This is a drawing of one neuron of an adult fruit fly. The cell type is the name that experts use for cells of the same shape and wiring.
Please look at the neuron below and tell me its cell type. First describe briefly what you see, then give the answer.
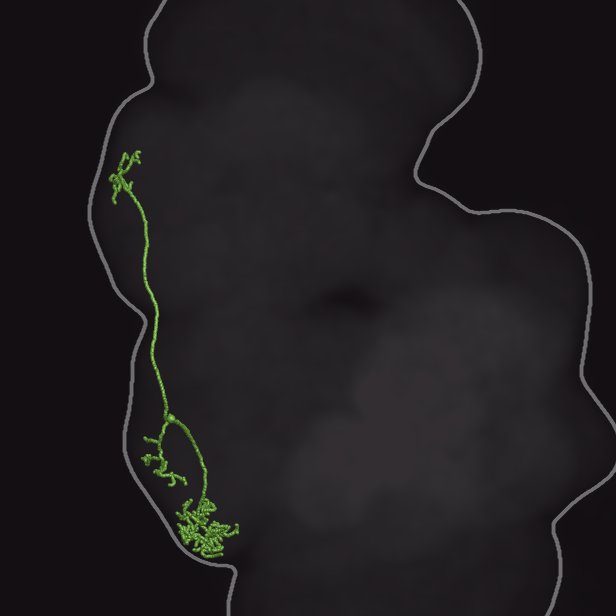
In this view it is more than twice as tall as it is wide. It is a central-brain intrinsic neuron. It is of cell type CB3374.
